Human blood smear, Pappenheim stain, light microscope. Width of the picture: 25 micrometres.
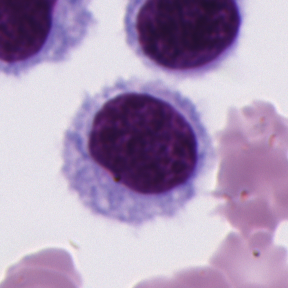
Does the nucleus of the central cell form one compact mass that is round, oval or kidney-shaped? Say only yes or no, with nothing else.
Yes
